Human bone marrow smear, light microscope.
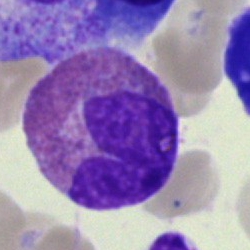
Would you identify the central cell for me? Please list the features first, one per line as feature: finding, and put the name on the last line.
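Shape of cell: smooth and round, as far as I can follow it
Nuclear form: deeply indented into a curve, partly wrapping around a region of cytoplasm
Nuclear position: toward the right and lower side
Amount of cytoplasm: abundant
So, cell type: eosinophil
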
